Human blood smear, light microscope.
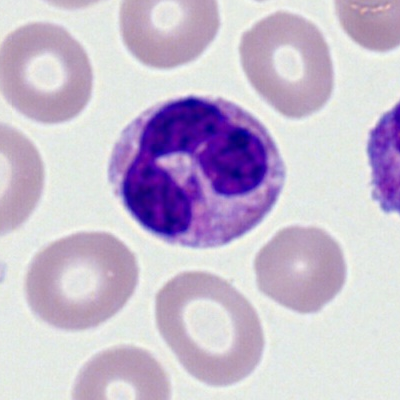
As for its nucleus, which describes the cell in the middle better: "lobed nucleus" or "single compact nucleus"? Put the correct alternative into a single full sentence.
Into two or more lobes the nucleus of this cell is divided.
